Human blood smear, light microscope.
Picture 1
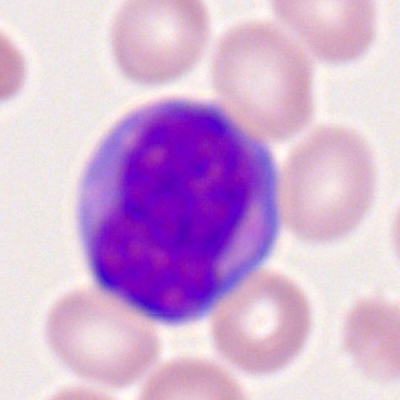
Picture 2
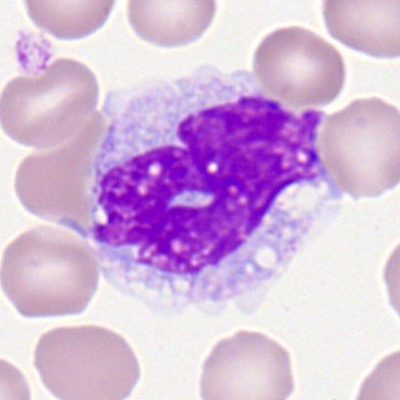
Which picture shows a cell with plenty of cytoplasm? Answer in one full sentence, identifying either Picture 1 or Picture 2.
It is in picture 2 that the cytoplasm of the cell is plentiful.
